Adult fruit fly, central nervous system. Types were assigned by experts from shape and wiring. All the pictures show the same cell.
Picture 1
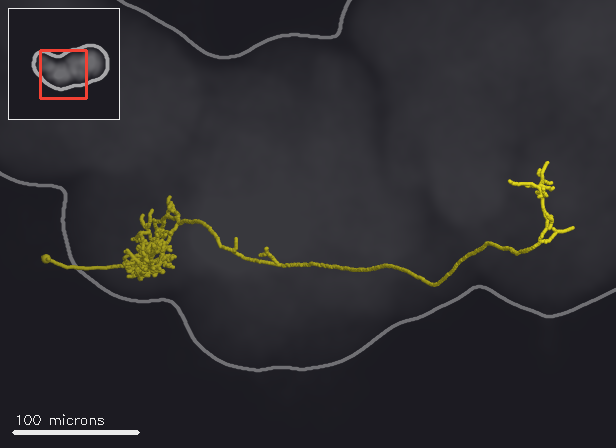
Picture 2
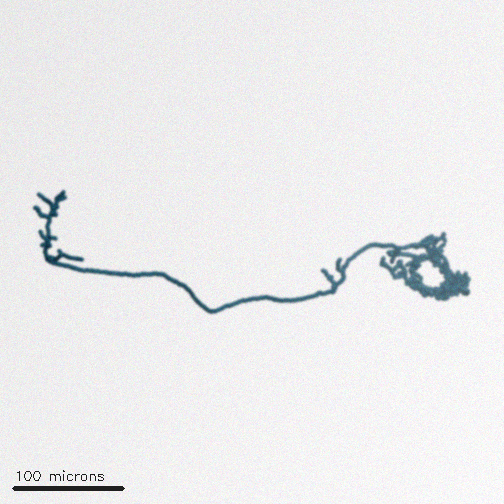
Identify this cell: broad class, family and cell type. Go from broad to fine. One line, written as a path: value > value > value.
ascending neuron > hemilineage 01B > AN01B011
